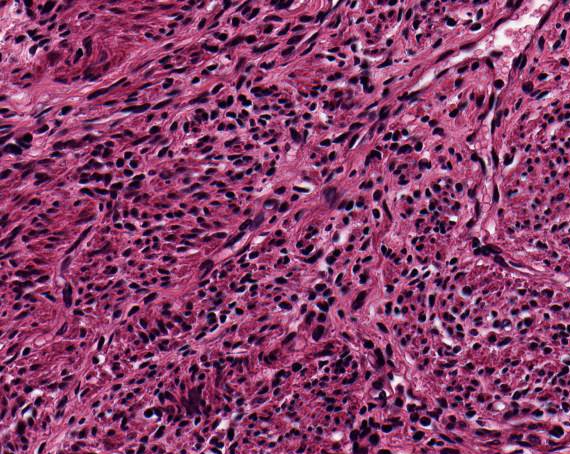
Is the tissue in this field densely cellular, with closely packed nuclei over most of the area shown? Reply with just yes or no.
Yes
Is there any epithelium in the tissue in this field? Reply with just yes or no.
No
